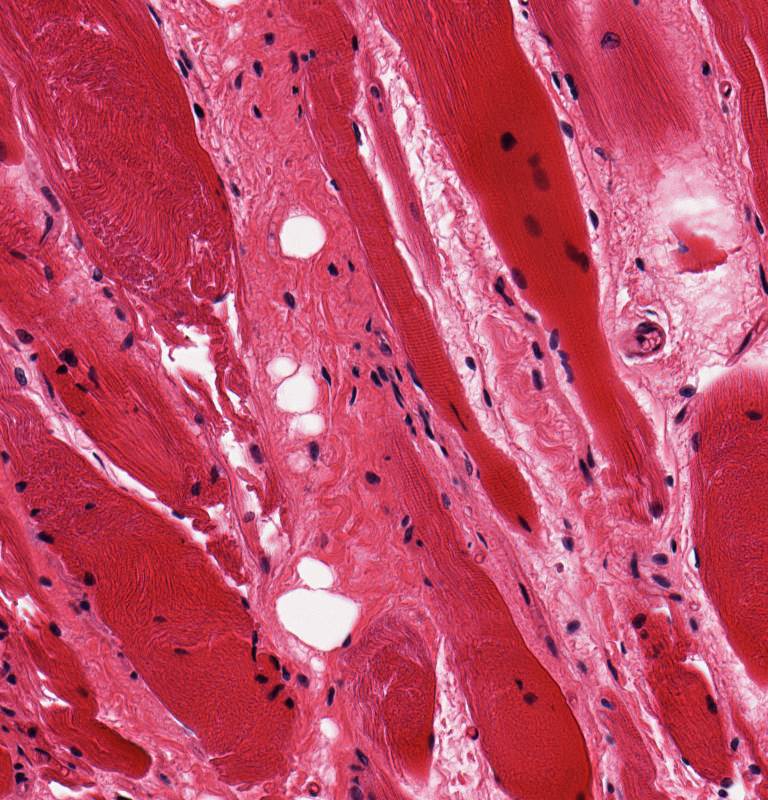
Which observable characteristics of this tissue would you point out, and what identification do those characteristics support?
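Muscle fibres with deep red cytoplasm show fine cross-striations. Wide spaces between the fibres are filled by loose connective tissue containing wavy, pale pink collagen. Small, dark, spindle-shaped nuclei lie scattered in this connective tissue. White cracks part some fibres from the stroma, mainly on the left of the field. The tissue is skeletal muscle.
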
